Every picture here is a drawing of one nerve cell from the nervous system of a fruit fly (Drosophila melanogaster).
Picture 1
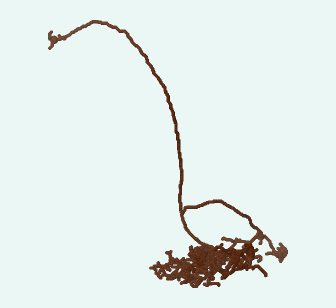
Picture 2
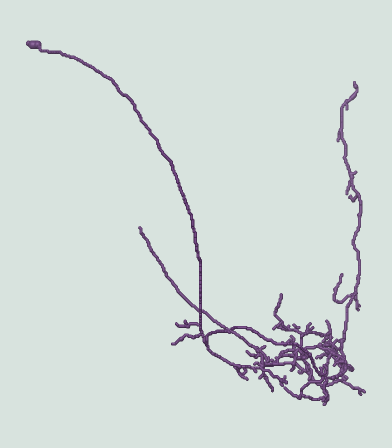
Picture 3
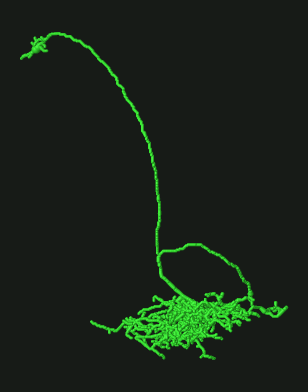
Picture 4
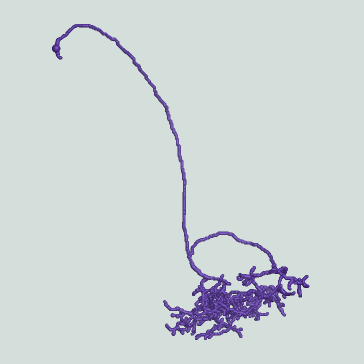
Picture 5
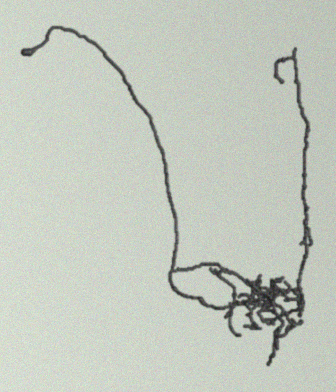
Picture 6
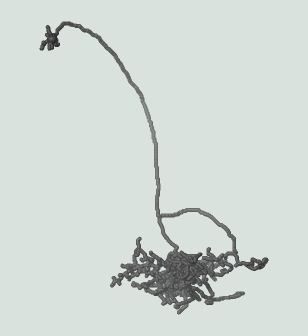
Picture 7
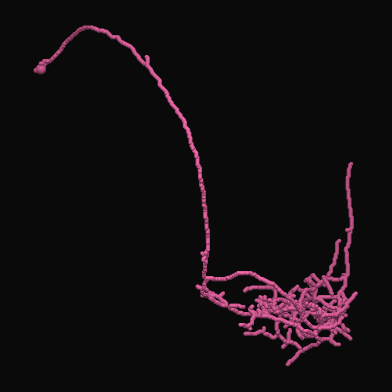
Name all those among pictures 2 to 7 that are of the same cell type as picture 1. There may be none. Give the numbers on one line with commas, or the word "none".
3, 4, 6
